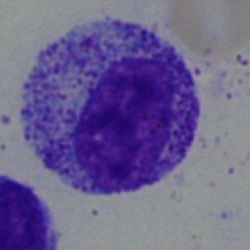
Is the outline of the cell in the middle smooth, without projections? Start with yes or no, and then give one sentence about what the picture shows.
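Yes. The cell is round with a smooth outline.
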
